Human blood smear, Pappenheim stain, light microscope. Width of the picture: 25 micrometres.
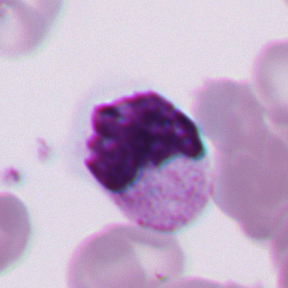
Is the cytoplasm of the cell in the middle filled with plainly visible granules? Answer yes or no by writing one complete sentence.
Yes, many granules can be seen in the cytoplasm of the cell.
